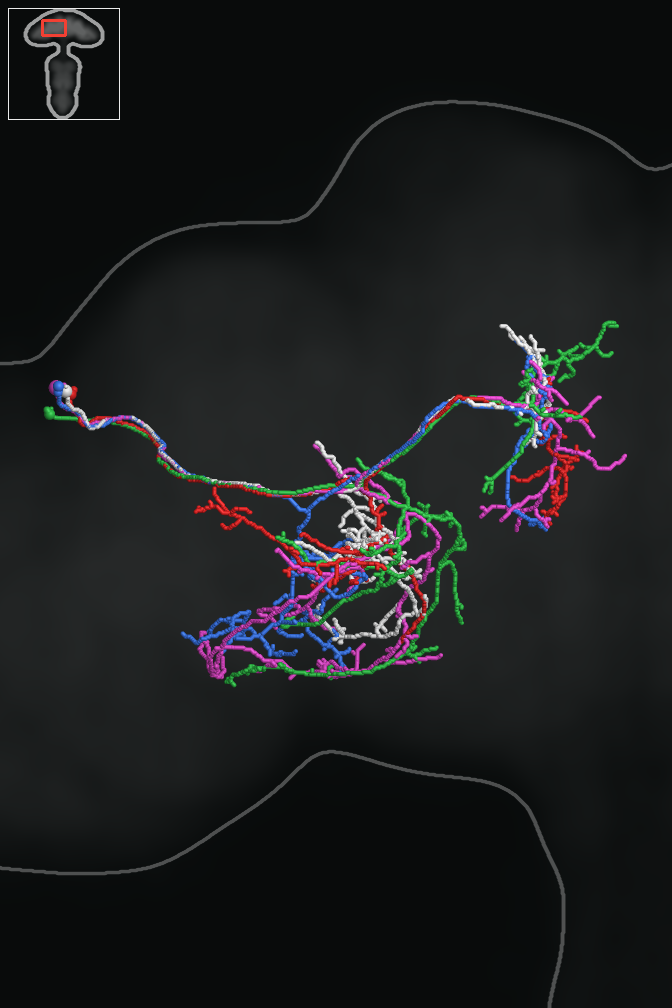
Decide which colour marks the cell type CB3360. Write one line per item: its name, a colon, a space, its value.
colour: red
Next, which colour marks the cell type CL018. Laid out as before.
colour: white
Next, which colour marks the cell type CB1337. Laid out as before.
colour: blue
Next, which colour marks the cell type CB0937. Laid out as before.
colour: green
